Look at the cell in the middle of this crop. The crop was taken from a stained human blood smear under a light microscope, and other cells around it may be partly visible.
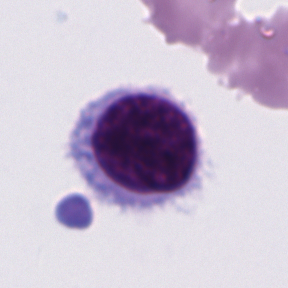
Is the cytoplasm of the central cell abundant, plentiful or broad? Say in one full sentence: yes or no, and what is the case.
No, the cytoplasm of this cell is scant, not abundant.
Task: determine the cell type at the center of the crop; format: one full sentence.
Standing at the centre of this crop is a hairy cell.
